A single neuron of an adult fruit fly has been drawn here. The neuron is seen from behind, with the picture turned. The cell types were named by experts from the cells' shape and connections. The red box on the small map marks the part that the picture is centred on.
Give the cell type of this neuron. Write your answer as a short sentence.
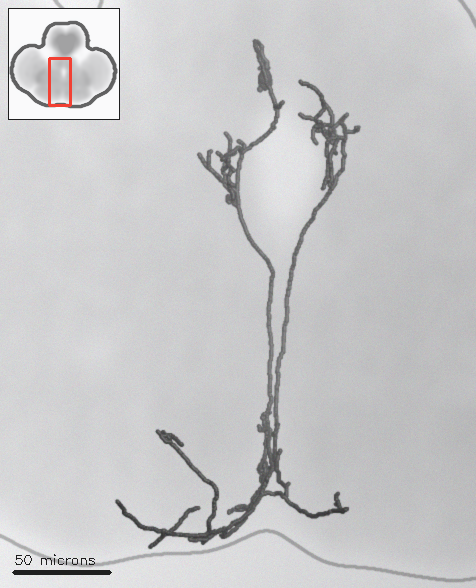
The cell type is SMP741.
